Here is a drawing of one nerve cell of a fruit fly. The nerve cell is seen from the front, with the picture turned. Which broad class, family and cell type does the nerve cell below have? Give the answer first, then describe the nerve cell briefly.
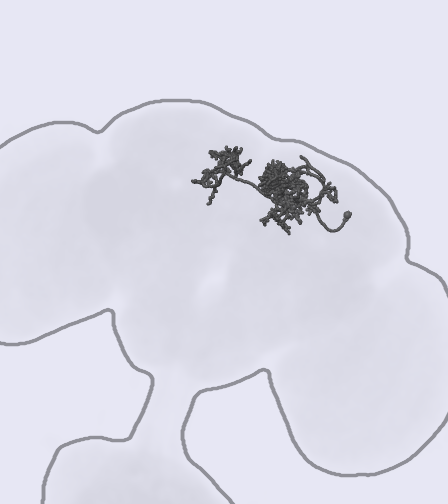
Its broad class is central-brain intrinsic neuron. The family is hemilineage DL1_dorsal. Its cell type is SMP178. The cell body can be seen on the right of the picture. In this view it is wider than it is tall.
